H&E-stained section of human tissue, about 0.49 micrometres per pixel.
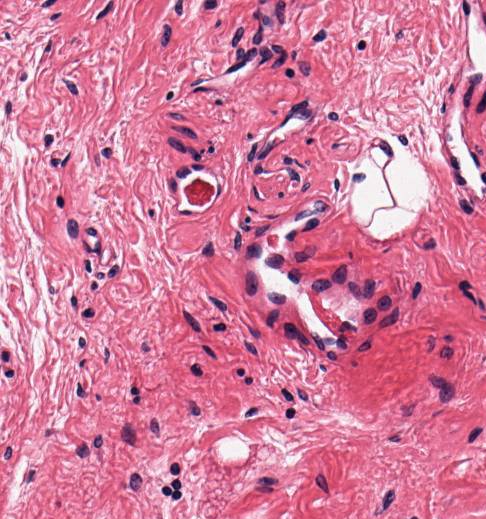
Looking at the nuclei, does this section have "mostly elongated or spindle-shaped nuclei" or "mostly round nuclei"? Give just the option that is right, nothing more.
Mostly elongated or spindle-shaped nuclei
